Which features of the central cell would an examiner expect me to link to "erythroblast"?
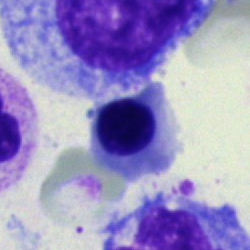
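Start with the chromatin: it is very dark and densely condensed, and that goes with the name.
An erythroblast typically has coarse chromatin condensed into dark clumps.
Here the condensation is so dense that almost no internal pattern shows. The position of the nucleus fits less well.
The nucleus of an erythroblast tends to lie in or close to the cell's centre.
In this cell it sits off-centre toward the upper left, leaving more cytoplasm to the right and below. Notice too that the cytoplasm is pale grey-blue, and the outline is irregular, with small ragged projections along the right edge.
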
